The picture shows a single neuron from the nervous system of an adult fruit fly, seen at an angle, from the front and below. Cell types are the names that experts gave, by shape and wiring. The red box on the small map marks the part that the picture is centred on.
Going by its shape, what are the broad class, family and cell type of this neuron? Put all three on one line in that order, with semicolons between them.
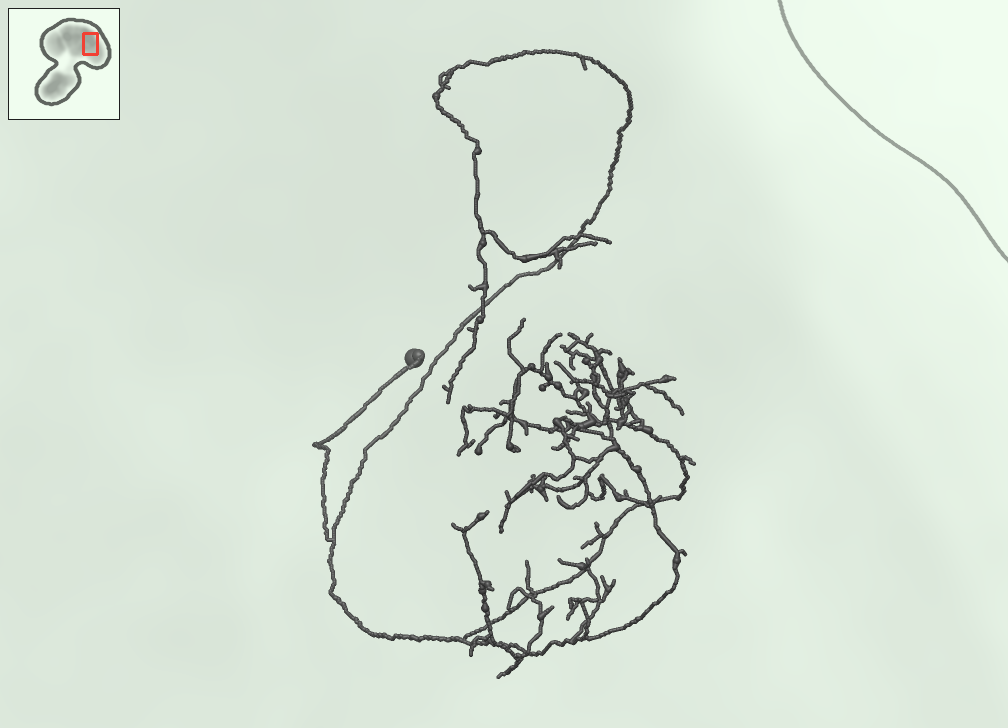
central-brain intrinsic neuron; hemilineage VPNp&v1_posterior; CB1447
